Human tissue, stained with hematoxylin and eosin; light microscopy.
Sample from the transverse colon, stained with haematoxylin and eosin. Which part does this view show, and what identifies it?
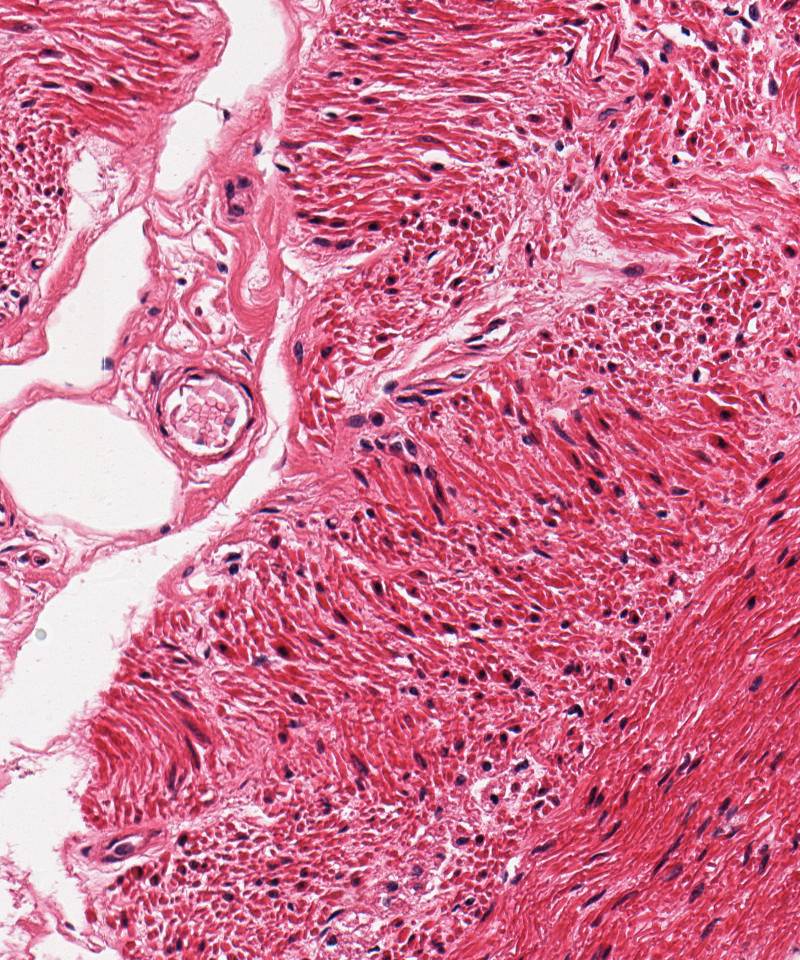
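What you are looking at is smooth muscle. First, notice bundles cut in different planes, some lengthwise and some across, filling most of the field. Where they run lengthwise, the cells are spindle-shaped, with pink cytoplasm and elongated nuclei. In the middle, many are cut across and show as small round pink profiles.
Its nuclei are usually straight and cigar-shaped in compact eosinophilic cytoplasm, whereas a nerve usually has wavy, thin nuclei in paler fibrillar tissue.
At the lower right, a compact band runs diagonally with its cells lying lengthwise.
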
